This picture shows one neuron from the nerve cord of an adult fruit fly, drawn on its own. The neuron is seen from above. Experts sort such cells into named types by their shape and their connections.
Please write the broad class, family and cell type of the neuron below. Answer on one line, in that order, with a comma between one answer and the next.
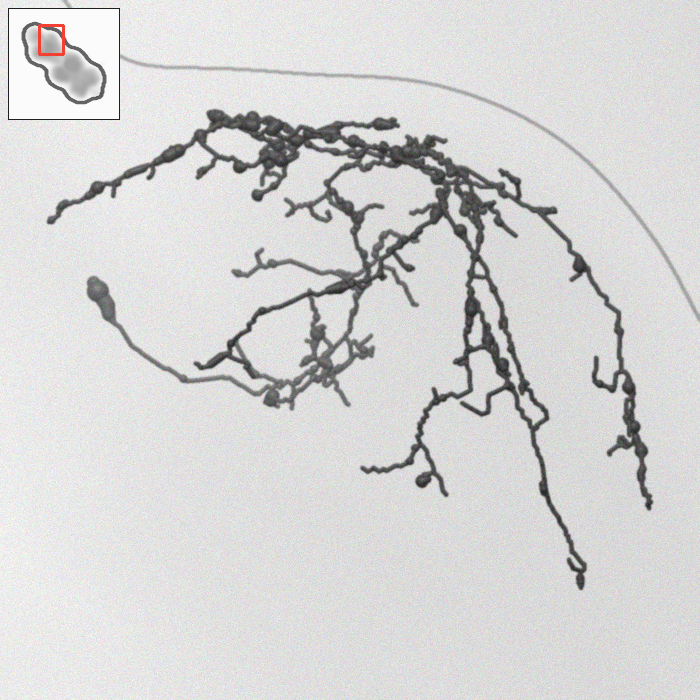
nerve-cord intrinsic neuron, hemilineage 13A, IN13A068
